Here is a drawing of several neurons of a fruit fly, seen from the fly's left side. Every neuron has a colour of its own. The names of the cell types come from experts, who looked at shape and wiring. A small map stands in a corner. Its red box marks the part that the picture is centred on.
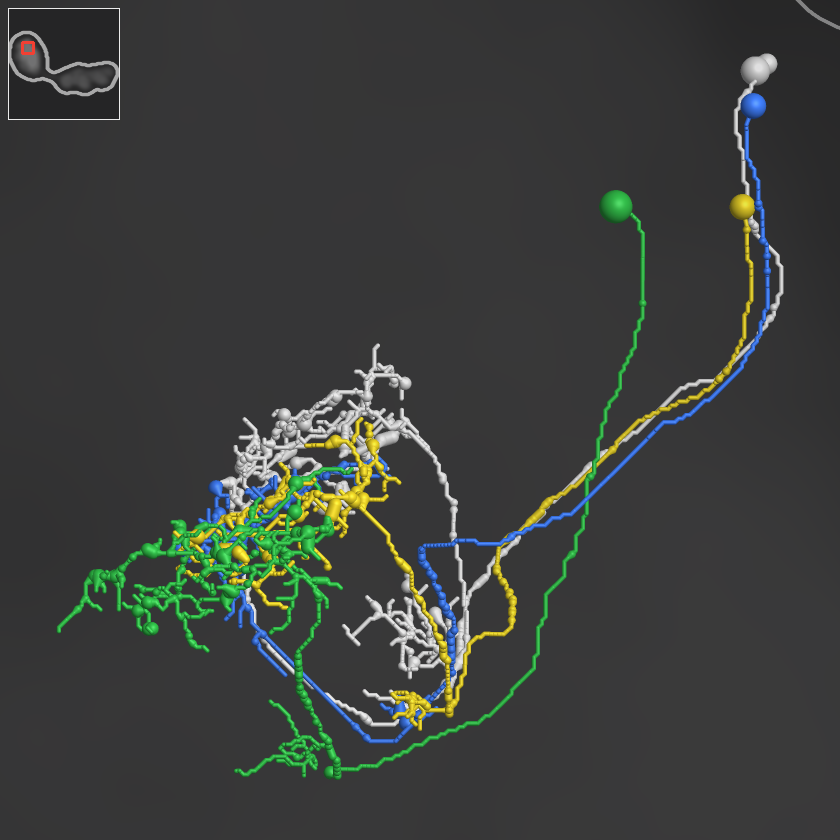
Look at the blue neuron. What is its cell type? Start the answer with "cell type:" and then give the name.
cell type: vDeltaK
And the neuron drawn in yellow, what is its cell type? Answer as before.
cell type: vDeltaI_b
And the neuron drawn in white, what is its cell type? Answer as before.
cell type: vDeltaG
